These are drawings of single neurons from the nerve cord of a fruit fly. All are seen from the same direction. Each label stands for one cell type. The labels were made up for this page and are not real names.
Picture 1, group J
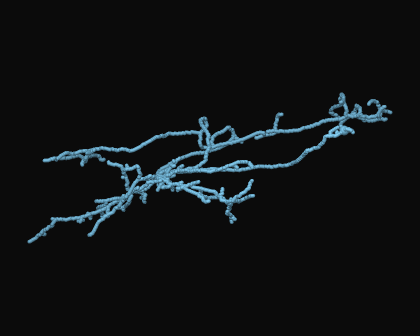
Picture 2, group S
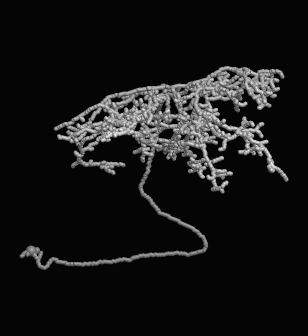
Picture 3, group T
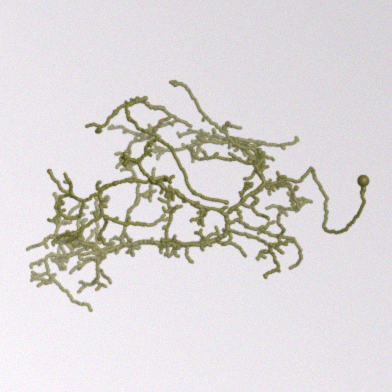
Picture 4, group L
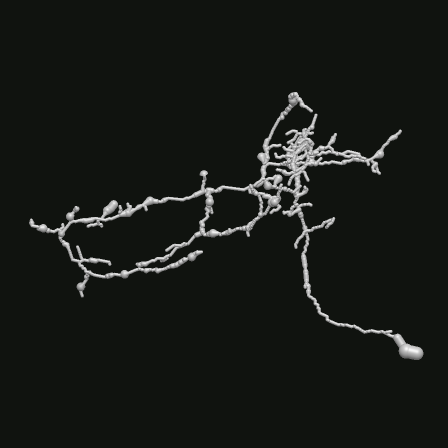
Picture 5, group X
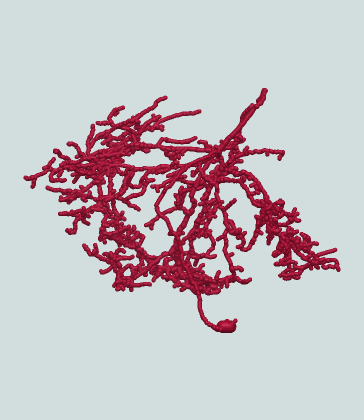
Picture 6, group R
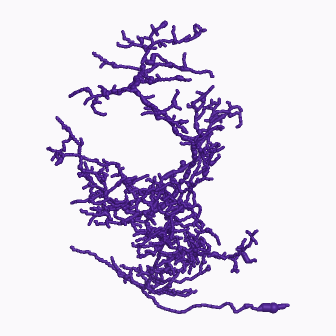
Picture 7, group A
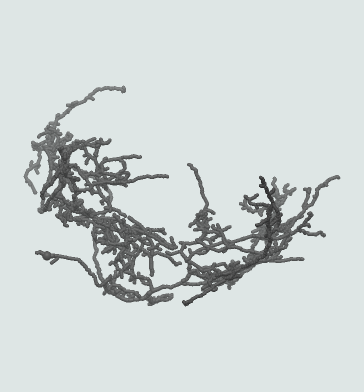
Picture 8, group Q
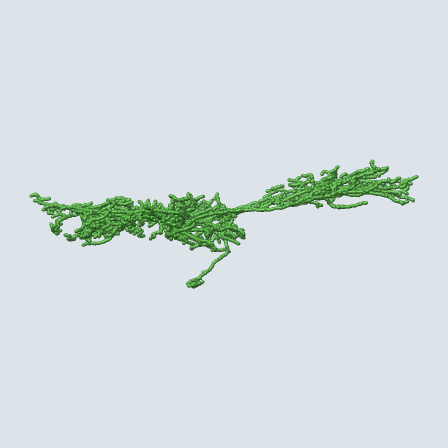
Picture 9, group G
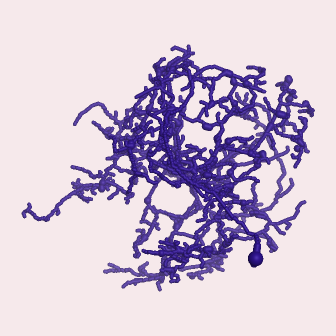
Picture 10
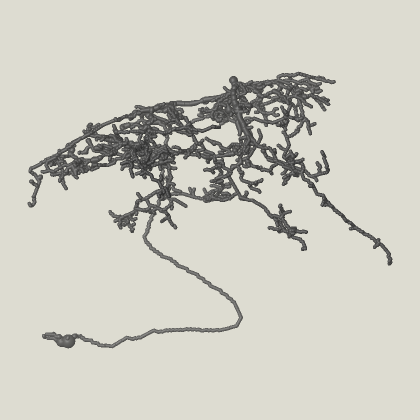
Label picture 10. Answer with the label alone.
group S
